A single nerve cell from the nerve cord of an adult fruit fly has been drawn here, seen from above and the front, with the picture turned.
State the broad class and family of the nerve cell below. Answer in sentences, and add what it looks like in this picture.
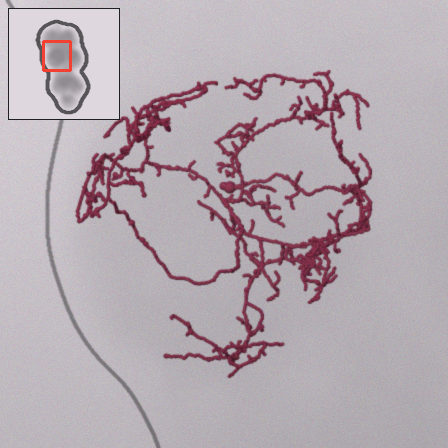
This is a nerve-cord intrinsic neuron. The family is hemilineage 04B. The picture shows dozens of branch ends. In this view it is about as wide as it is tall.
